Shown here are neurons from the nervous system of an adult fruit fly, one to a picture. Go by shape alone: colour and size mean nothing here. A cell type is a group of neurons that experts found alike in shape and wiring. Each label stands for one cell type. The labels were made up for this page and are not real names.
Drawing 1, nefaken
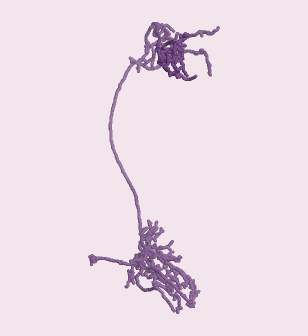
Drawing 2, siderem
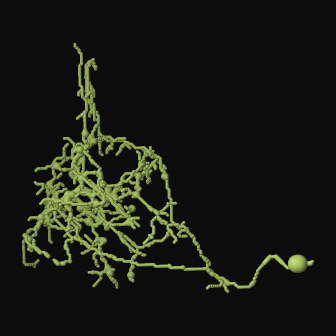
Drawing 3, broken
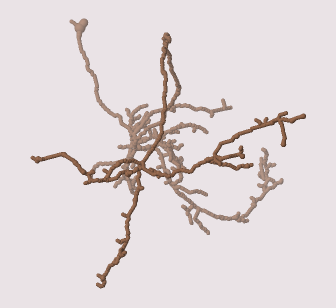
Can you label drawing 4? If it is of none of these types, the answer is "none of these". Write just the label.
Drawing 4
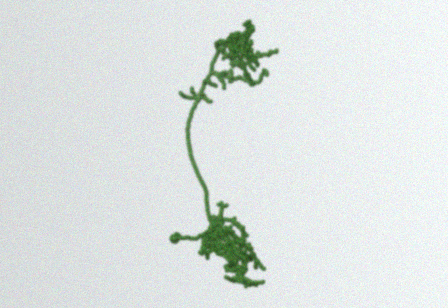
nefaken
